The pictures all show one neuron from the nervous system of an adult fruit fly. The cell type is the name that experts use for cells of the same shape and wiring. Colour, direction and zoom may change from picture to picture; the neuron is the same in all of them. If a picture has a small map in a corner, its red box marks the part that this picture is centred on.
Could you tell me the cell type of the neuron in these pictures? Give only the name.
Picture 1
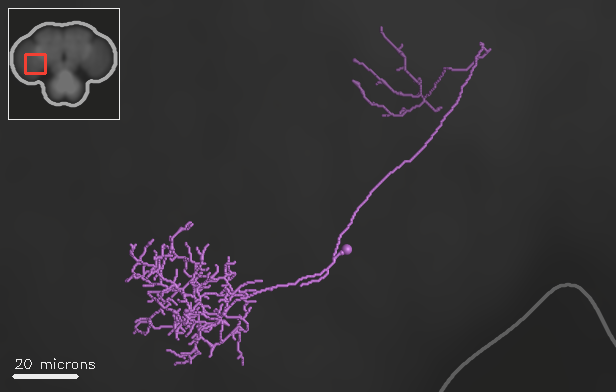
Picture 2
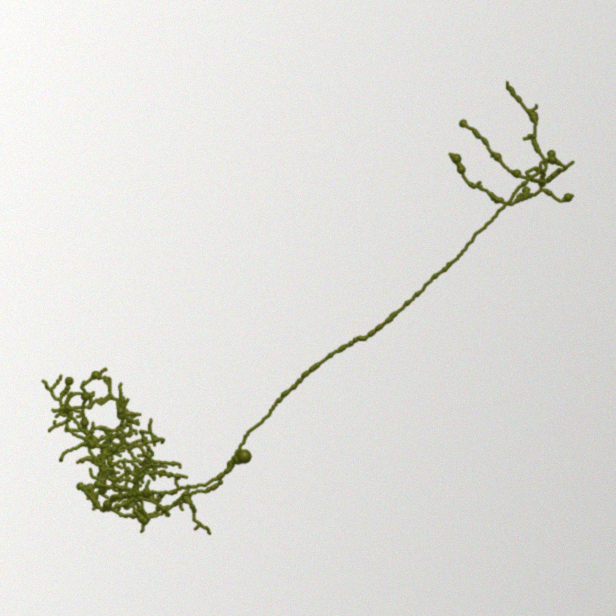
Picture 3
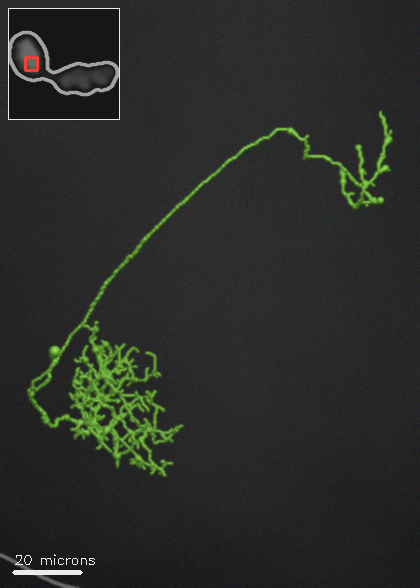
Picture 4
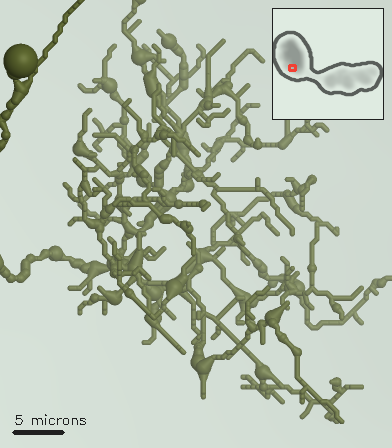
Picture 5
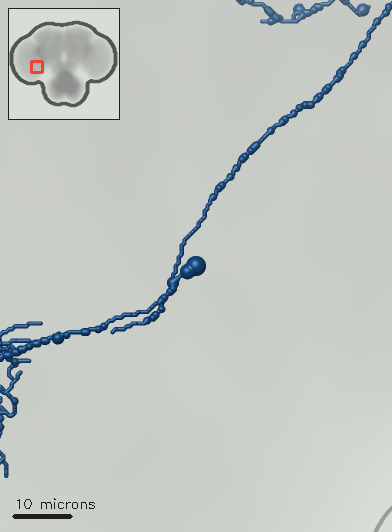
MeLo2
